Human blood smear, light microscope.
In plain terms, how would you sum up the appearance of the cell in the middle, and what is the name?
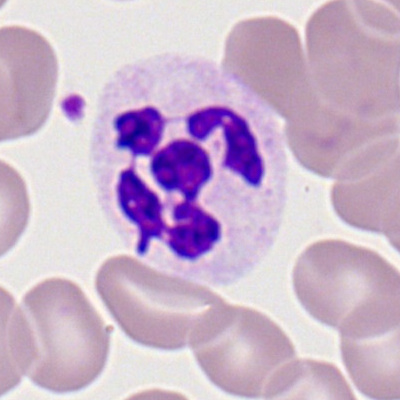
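Several separate nuclear lobes are linked by thin strands. Its chromatin is dark purple and coarsely clumped. Plentiful, pale pinkish-lilac cytoplasm contains only fine, faint granules, with no large orange-red granules. This cell is a segmented neutrophil.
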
